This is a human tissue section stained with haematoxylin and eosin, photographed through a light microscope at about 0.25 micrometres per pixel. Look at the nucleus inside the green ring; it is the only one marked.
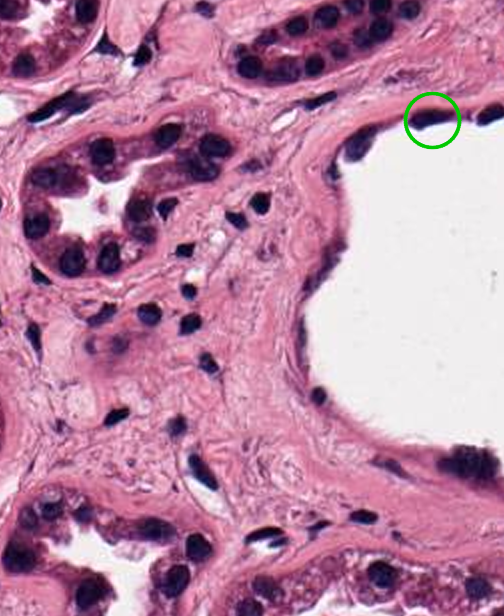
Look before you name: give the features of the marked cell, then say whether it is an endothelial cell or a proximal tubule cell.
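The nucleus is flattened and elongated, lying lengthwise along the surface of a large empty lumen. The nucleus stains deep purple fairly uniformly, with no internal detail visible. The nucleus bulges slightly into the lumen, with a smooth rounded outline on its free side. Little or no cytoplasm is visible around the nucleus; beyond it, the cell shows only as a very thin lining of the lumen. The cell is one of a single flat row of cells lining the lumen, resting directly on pink fibrous wall tissue. The marked cell is an endothelial cell.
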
